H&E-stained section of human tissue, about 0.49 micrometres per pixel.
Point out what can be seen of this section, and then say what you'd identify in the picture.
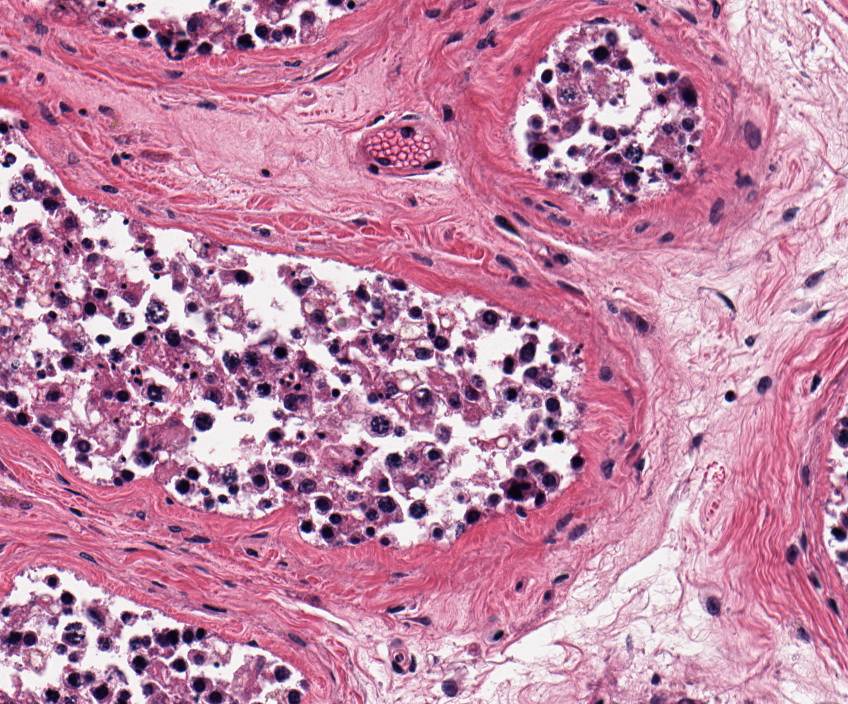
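Rounded to elongated nests of cells occupy most of the field, each enclosed by a thick band of pink fibrous tissue; the largest lies centre-left. Within the nests the cells are loosely scattered, separated by clear white spaces, and many have small, very dark, condensed nuclei. The tissue is testis.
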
